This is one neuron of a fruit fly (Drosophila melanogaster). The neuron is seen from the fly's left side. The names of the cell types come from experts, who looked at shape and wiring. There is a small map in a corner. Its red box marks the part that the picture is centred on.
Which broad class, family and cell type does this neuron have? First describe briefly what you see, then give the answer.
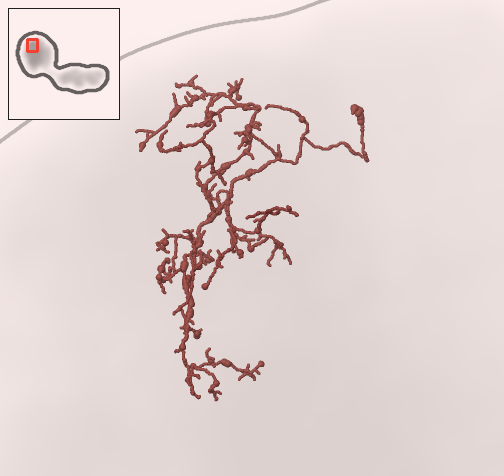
The cell body is at the upper right of the picture. Dozens of branch ends can be seen. Its broad class is central-brain intrinsic neuron. The family is hemilineage SLPpm1. The cell type is CB3477.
